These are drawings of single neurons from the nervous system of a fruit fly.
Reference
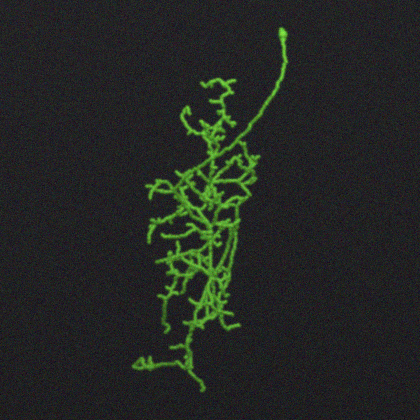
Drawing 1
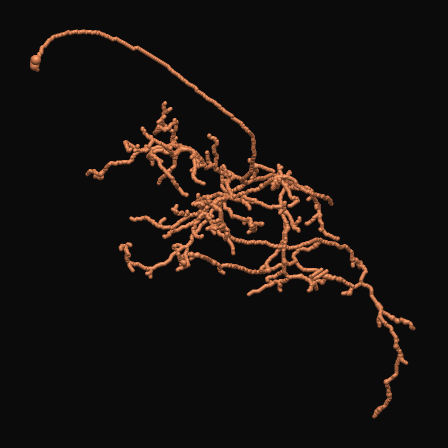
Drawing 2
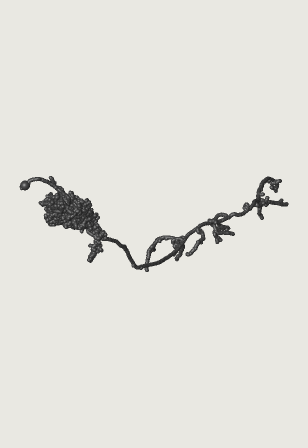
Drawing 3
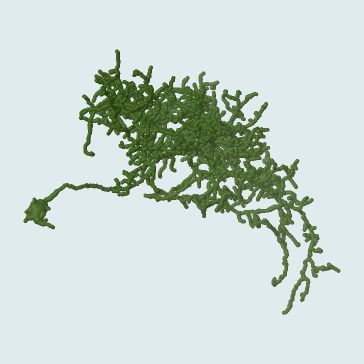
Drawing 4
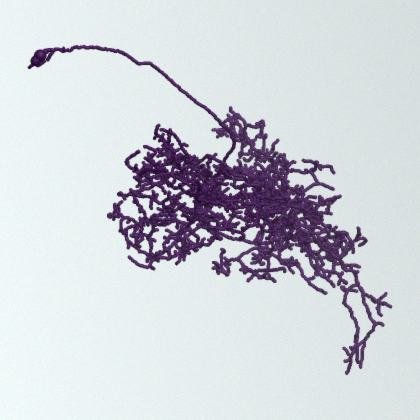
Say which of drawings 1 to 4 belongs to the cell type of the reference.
Drawing 1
